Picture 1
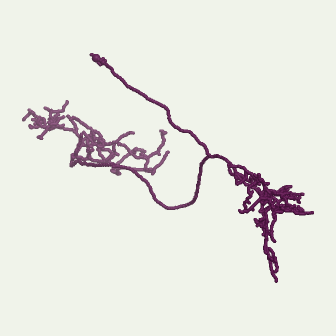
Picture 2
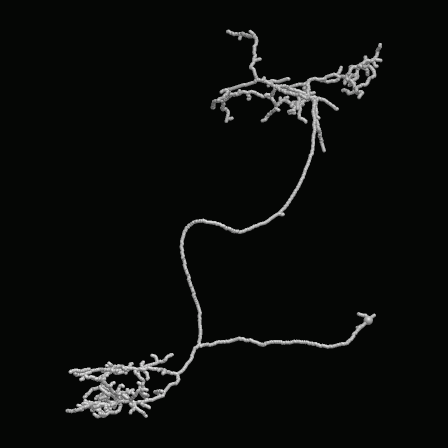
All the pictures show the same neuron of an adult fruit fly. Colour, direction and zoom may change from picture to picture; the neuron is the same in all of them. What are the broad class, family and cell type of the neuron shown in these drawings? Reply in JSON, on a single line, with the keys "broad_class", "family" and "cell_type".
{"broad_class": "central-brain intrinsic neuron", "family": "hemilineage ALl1_ventral", "cell_type": "AVLP445"}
